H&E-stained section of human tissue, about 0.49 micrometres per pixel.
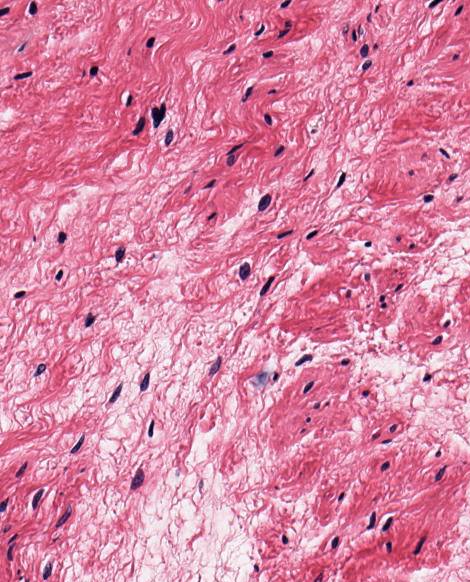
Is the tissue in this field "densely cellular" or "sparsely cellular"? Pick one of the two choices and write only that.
Sparsely cellular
